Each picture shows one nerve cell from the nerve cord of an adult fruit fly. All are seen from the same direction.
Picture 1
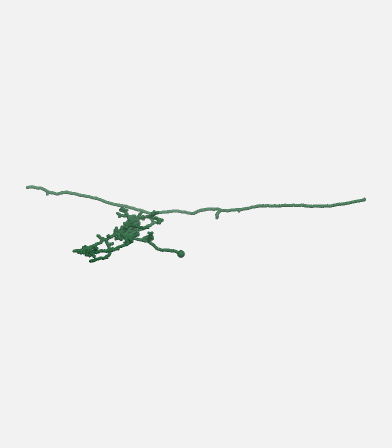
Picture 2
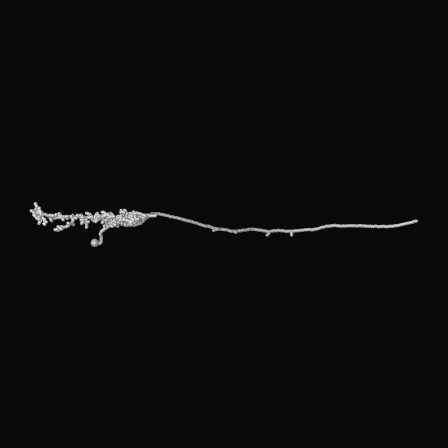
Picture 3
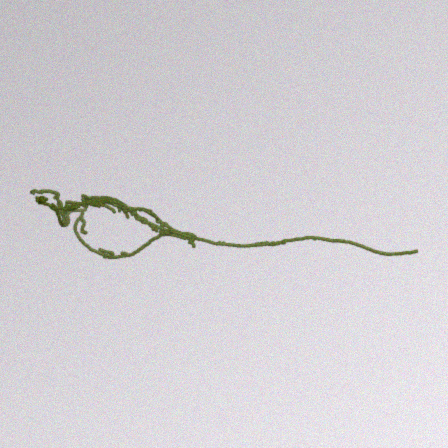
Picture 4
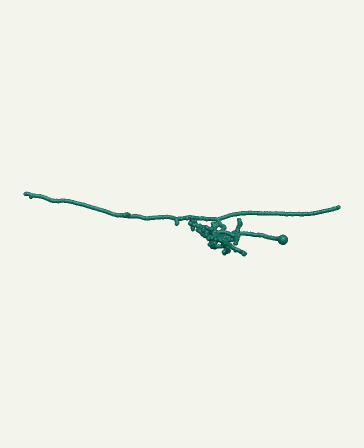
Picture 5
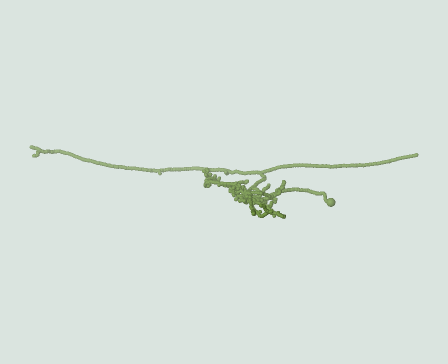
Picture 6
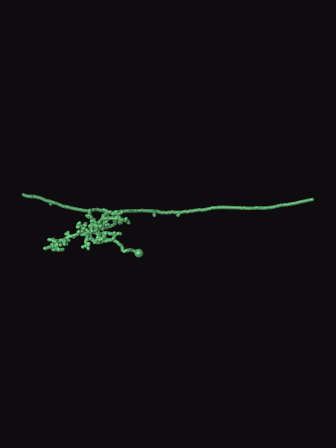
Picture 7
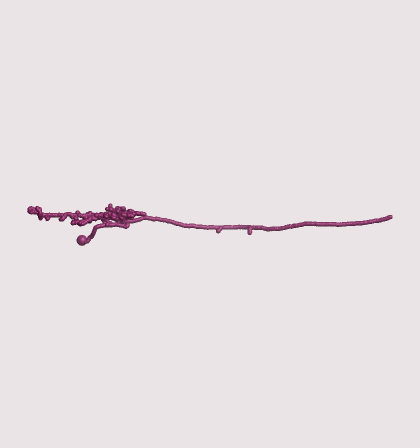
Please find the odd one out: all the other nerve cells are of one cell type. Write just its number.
3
